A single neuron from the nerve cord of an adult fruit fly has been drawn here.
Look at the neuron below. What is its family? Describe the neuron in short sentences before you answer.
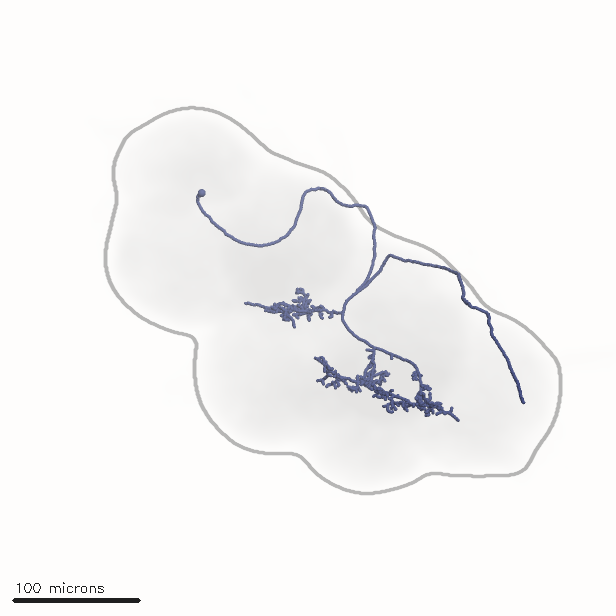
By the scale bar it is about 250 microns wide in this view. In this view it is wider than it is tall. Its broad class is ascending neuron. The family is hemilineage 19B.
